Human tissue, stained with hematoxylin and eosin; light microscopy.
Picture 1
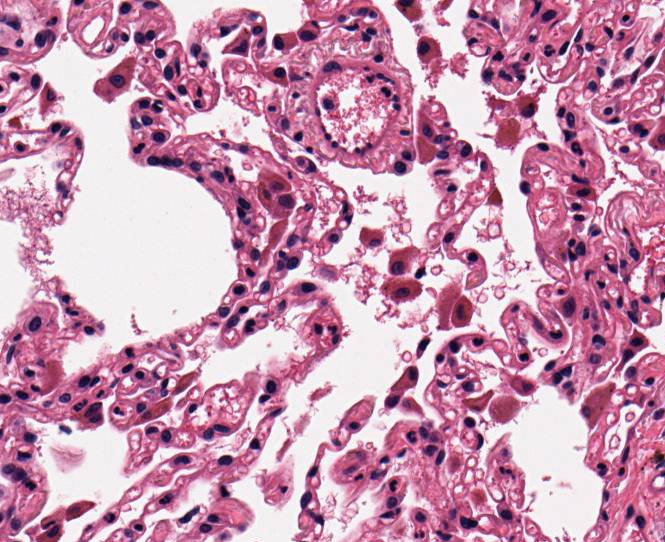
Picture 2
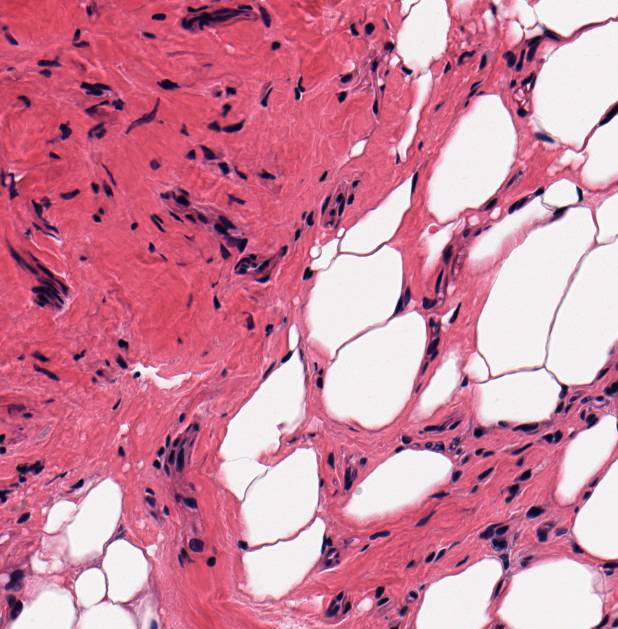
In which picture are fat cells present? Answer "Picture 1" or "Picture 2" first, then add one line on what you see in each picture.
Picture 2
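What picture 1 shows: No fat cells are present in the field.
What picture 2 shows: Dense pink fibrous tissue fills the upper left of the field while fat fills the right and lower part.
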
